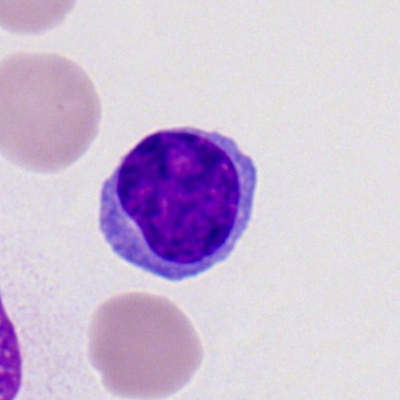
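Lymphocyte, the central cell in a stained human blood smear under the light microscope. Looking closer, the nucleus fills most of the cell, with a shallow notch on its lower-left side. The cytoplasm is pale blue, and its rim runs widest on the left side of the nucleus.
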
